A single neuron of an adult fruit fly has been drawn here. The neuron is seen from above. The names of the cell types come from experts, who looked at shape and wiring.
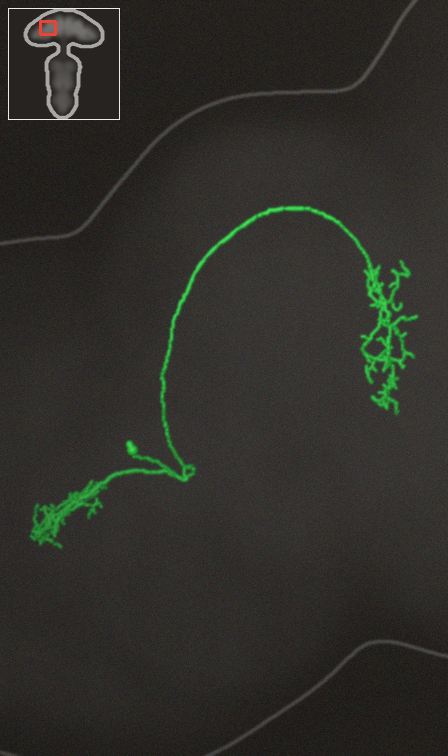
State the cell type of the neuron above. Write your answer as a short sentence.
The cell type is LC9.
